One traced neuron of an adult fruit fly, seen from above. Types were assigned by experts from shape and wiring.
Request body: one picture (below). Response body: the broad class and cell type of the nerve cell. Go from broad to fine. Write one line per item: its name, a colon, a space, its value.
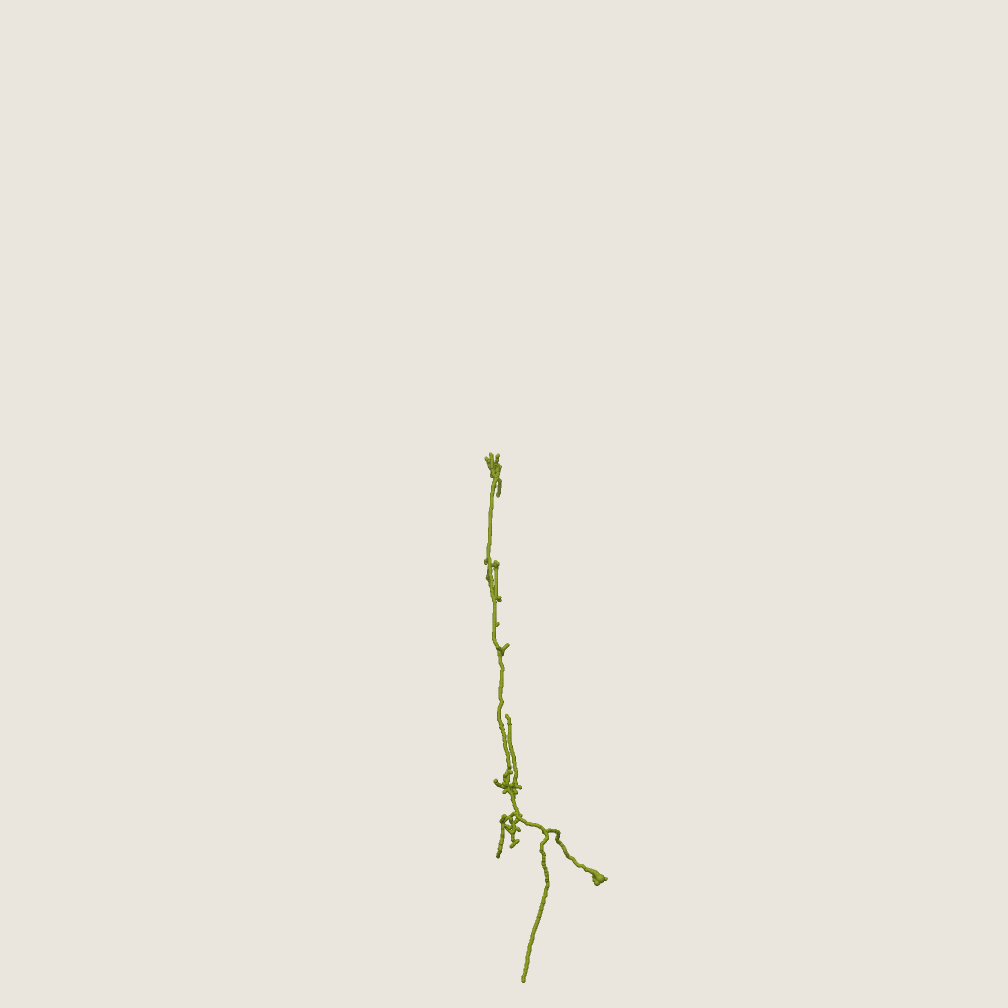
broad class: efferent neuron of the nerve cord
cell type: ENXXX226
